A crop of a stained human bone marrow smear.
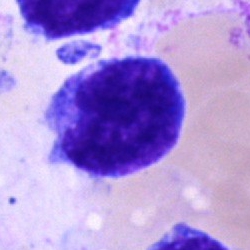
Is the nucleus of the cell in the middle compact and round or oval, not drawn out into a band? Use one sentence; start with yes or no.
Yes, the nucleus of this cell is one compact round or oval mass.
